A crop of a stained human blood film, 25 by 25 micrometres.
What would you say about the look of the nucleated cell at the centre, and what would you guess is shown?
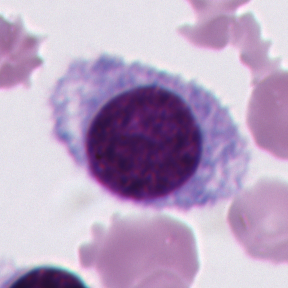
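Many fine hair-like projections run all around the ragged cell border. The nucleus sits low in the cell, almost touching its lower border. The cytoplasm is pale greyish-blue, and no vacuoles are visible in it. Answer: hairy cell.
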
